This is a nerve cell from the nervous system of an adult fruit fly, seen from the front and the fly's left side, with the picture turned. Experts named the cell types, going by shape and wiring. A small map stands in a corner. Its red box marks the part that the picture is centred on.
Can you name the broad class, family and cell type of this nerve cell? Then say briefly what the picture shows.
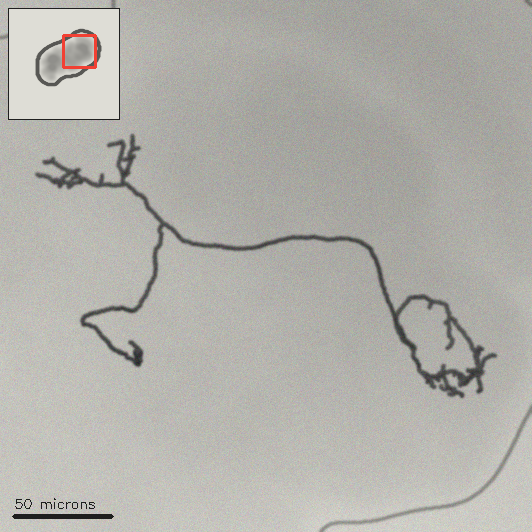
This is a central-brain intrinsic neuron. The family is hemilineage CREa1_ventral. Its cell type is mAL4F. From left to right in the picture it spans about 250 microns. In this view it is wider than it is tall.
